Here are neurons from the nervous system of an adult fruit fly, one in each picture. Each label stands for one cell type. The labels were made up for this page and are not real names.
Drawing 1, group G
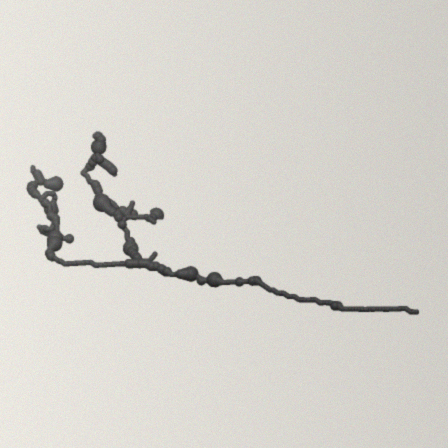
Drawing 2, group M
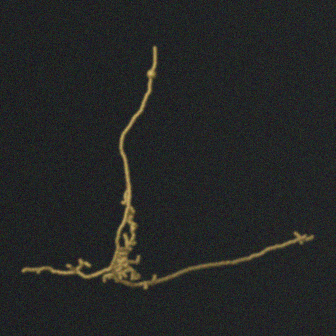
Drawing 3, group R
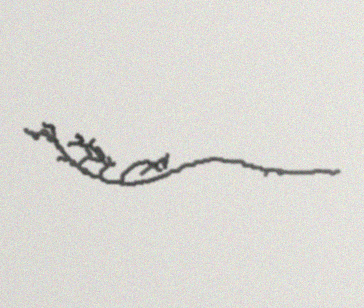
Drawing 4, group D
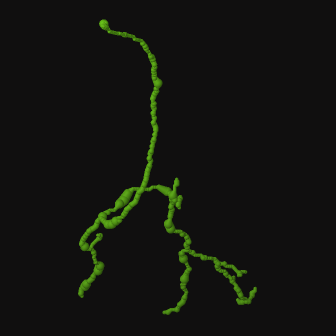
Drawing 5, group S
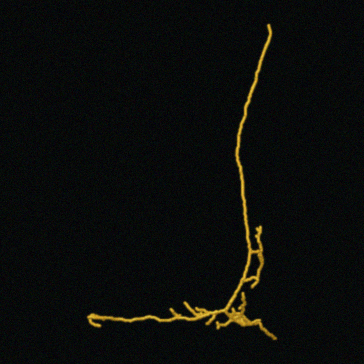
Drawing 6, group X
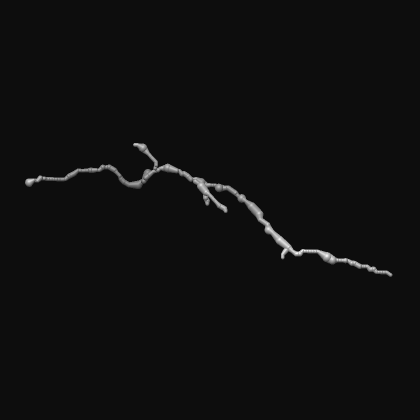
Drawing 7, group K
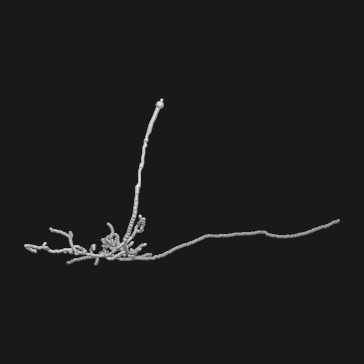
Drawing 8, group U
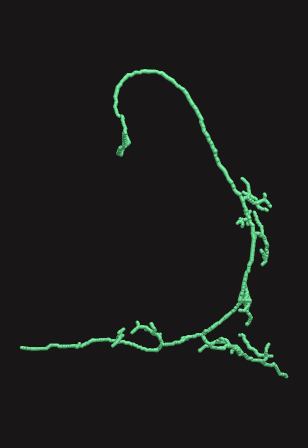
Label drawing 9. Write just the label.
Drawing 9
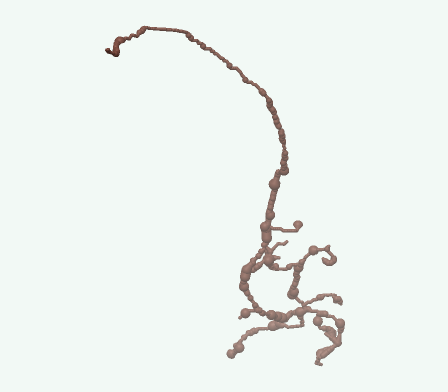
group D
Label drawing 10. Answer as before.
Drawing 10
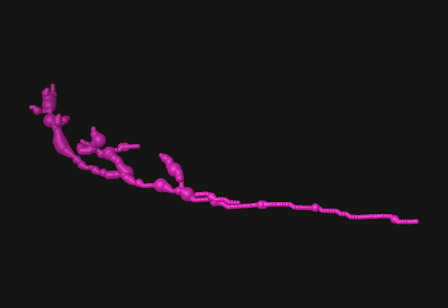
group G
